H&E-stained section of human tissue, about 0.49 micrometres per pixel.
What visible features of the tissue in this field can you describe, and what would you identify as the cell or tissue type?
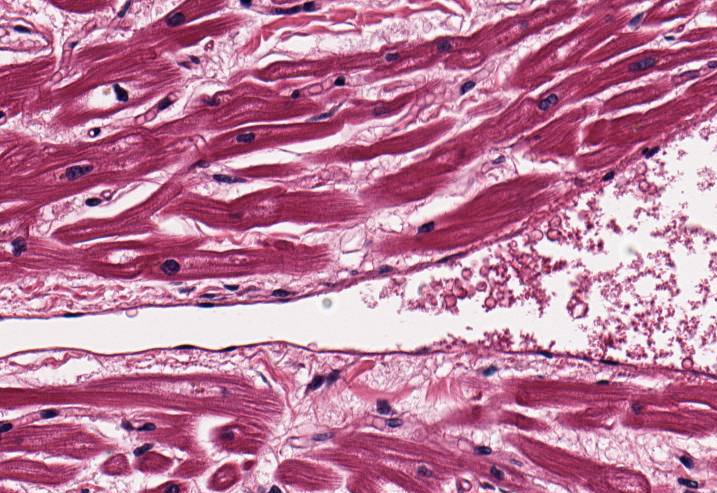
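Start with the channel, lined by a thin layer of flat endothelial cells with elongated dark nuclei. Red blood cells cluster in its right part; its left part is empty. On both sides, pale, loose, wispy connective tissue lies between that lining and the muscle. The muscle cells are cardiac muscle cells, each with a single oval nucleus lying centrally in the fibre. This is the atrial appendage of the heart.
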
